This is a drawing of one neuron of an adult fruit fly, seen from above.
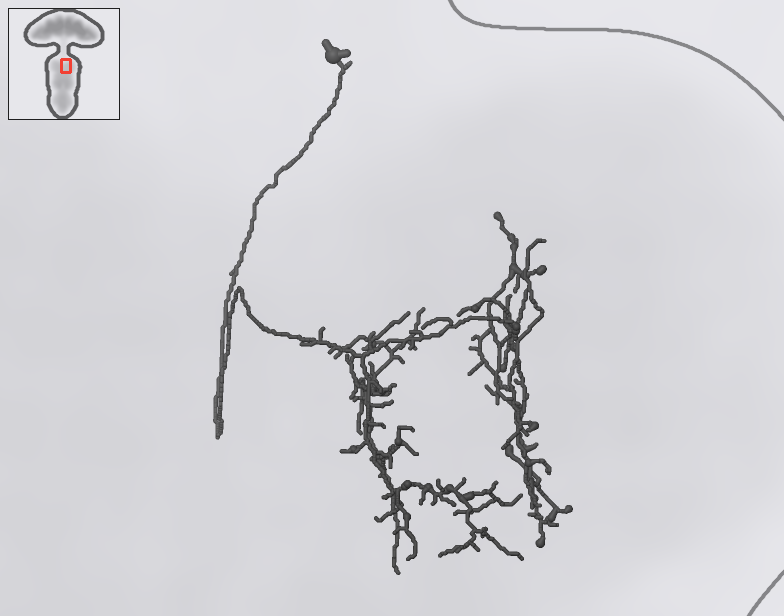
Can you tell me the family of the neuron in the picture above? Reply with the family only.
hemilineage 02A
